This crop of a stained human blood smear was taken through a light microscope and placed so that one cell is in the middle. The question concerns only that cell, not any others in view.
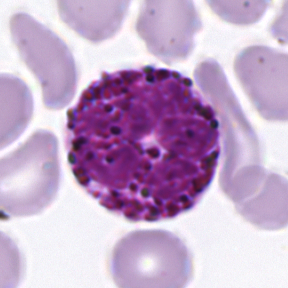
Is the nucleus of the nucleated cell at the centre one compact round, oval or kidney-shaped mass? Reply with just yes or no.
No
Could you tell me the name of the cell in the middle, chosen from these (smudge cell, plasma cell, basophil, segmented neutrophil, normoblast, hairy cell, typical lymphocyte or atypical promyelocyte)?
basophil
